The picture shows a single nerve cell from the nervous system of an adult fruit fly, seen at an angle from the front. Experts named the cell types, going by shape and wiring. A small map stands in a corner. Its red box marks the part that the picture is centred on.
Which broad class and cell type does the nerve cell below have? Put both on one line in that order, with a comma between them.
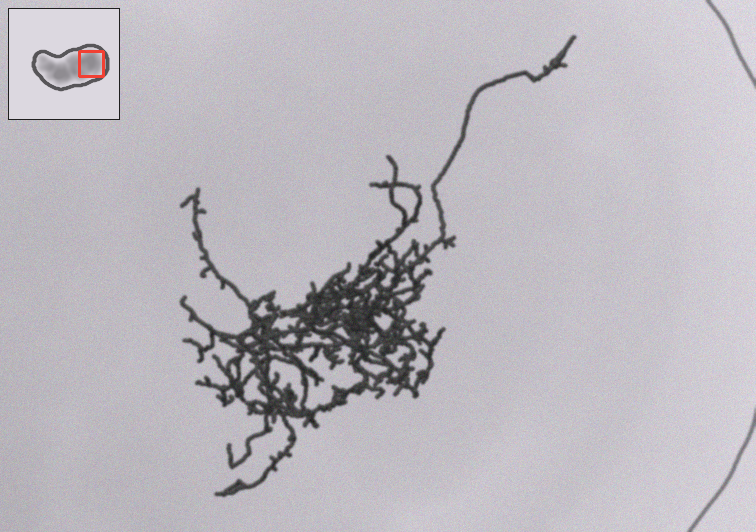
central-brain intrinsic neuron, LAL001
